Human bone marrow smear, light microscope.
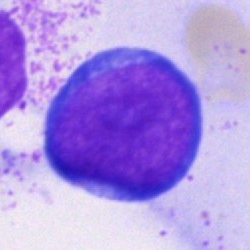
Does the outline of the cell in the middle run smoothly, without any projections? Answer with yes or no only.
Yes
